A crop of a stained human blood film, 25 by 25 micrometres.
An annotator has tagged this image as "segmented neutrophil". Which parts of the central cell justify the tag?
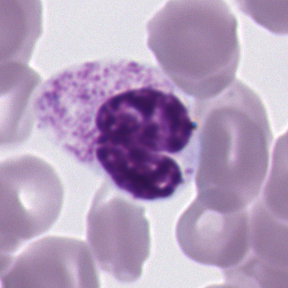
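In this segmented neutrophil, a notch opening to the right divides the nucleus into an upper and a lower lobe.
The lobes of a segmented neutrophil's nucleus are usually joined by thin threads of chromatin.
The nucleus sits off-centre toward the right side of the cell and is about 9 micrometres across. Its chromatin is dense and dark purple, with paler streaks between the clumps.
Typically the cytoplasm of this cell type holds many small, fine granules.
Here small purple granules are scattered through the cytoplasm, most thickly on the left side, which goes with that.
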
